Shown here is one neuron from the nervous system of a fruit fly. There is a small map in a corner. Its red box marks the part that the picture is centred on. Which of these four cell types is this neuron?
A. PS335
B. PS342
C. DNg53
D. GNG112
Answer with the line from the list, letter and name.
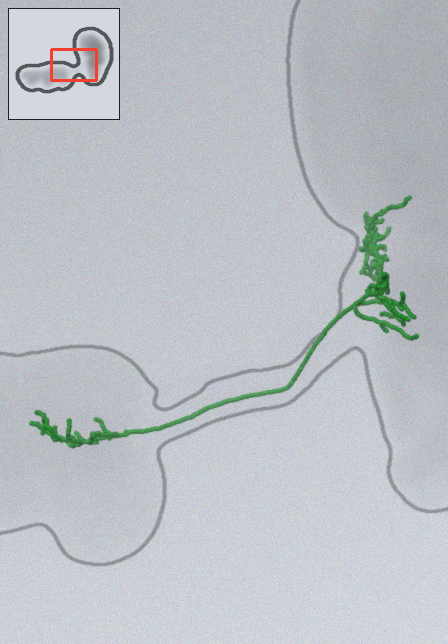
C. DNg53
